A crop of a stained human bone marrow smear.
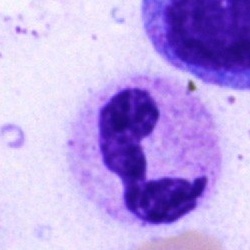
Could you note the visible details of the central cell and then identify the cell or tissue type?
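This cell has a round, smooth outline. Its nucleus forms a curved, lobed band with the hollow side facing right, and no nucleoli are visible in it. Fine pinkish granules are scattered through the cytoplasm. The cell is a segmented neutrophil.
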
